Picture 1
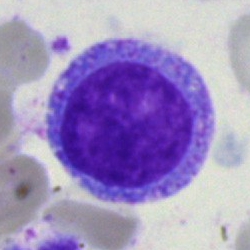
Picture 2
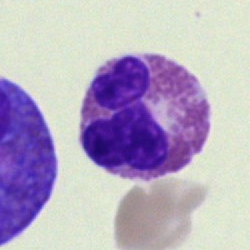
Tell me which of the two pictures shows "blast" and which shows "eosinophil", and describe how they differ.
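You've got the blast in picture 1 and the eosinophil in picture 2. Both have round, smooth outlines, so shape won't separate them.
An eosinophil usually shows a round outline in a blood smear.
Where they part ways is the chromatin: the blast's is finely granular with a few paler patches, while the eosinophil's is dense and dark purple, with no nucleoli visible.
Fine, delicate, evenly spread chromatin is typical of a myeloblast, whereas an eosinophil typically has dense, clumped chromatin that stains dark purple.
The blast has a narrow rim of blue cytoplasm all the way round its nucleus, with no vacuoles in it.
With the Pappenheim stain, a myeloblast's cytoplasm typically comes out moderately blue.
In the eosinophil there's a pale, poorly granulated area in the cytoplasm to the right of the nucleus.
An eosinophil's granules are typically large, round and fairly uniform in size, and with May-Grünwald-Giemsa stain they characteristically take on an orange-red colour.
Around the edges, pale red cells sit to the left of the blast without overlapping it, and a large deep-blue cell is cut off by the left edge of the eosinophil picture. The blast picture is also slightly soft in focus.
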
